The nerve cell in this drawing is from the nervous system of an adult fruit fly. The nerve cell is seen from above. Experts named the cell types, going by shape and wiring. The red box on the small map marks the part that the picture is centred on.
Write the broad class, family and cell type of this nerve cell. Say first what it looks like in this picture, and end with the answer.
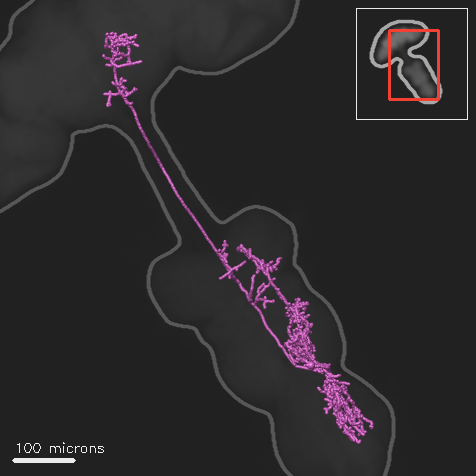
It reaches both the brain and the nerve cord, passing through the neck. By the scale bar it is about 700 microns tall in this view. This is an ascending neuron. The family is hemilineage 17A. Its cell type is AN17A012.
